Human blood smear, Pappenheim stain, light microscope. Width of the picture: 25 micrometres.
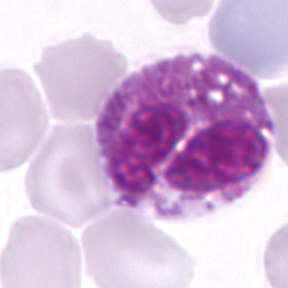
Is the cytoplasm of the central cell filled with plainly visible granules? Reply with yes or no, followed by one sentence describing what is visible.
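Yes. The cytoplasm is packed with coarse, round granules.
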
